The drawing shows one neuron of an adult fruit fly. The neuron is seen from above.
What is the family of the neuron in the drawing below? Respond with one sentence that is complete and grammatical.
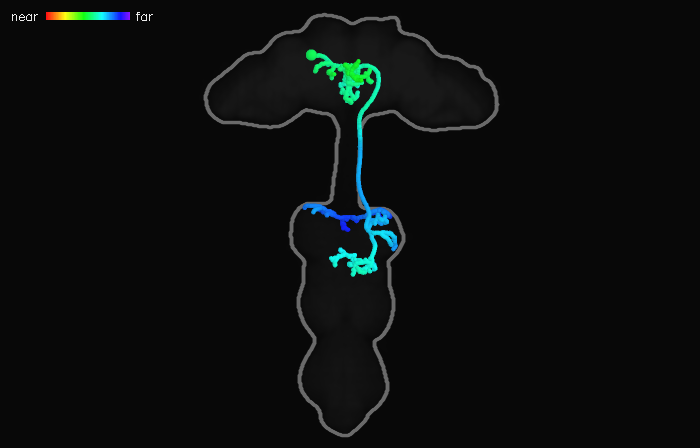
The family assigned to this neuron is DNg.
